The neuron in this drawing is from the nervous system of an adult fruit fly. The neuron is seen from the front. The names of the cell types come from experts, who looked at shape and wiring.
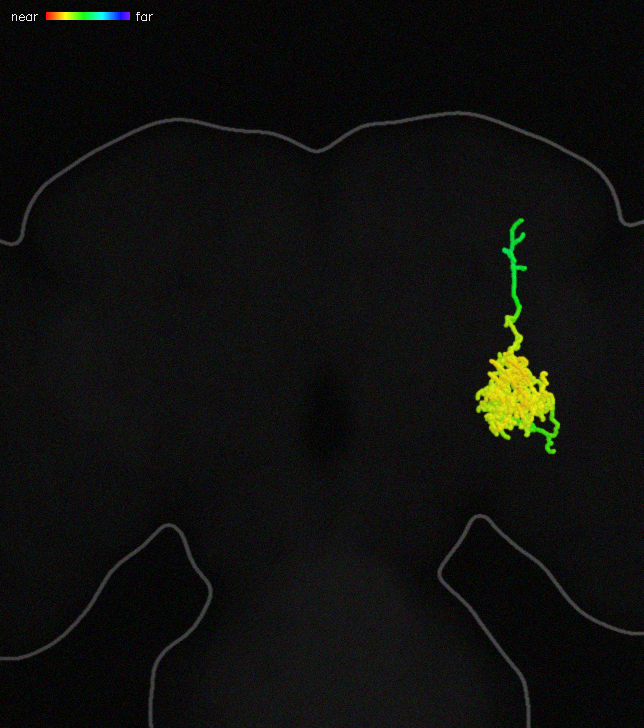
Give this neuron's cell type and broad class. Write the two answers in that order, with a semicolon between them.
AVLP344; central-brain intrinsic neuron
